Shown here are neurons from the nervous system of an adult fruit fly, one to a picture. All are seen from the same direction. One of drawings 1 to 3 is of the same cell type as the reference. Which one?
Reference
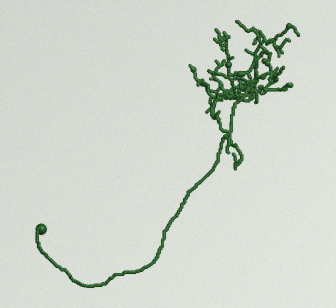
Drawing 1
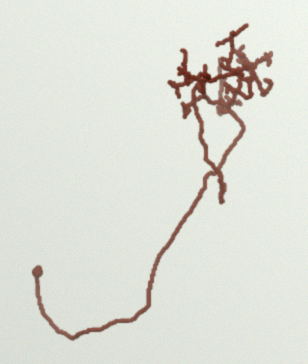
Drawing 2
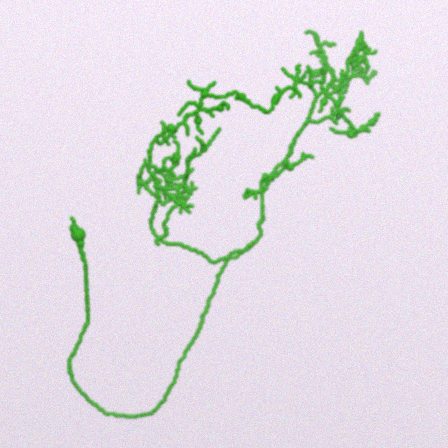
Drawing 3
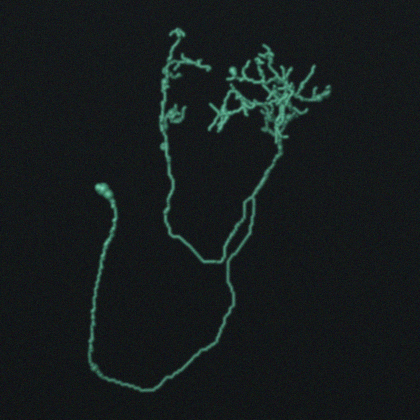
1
